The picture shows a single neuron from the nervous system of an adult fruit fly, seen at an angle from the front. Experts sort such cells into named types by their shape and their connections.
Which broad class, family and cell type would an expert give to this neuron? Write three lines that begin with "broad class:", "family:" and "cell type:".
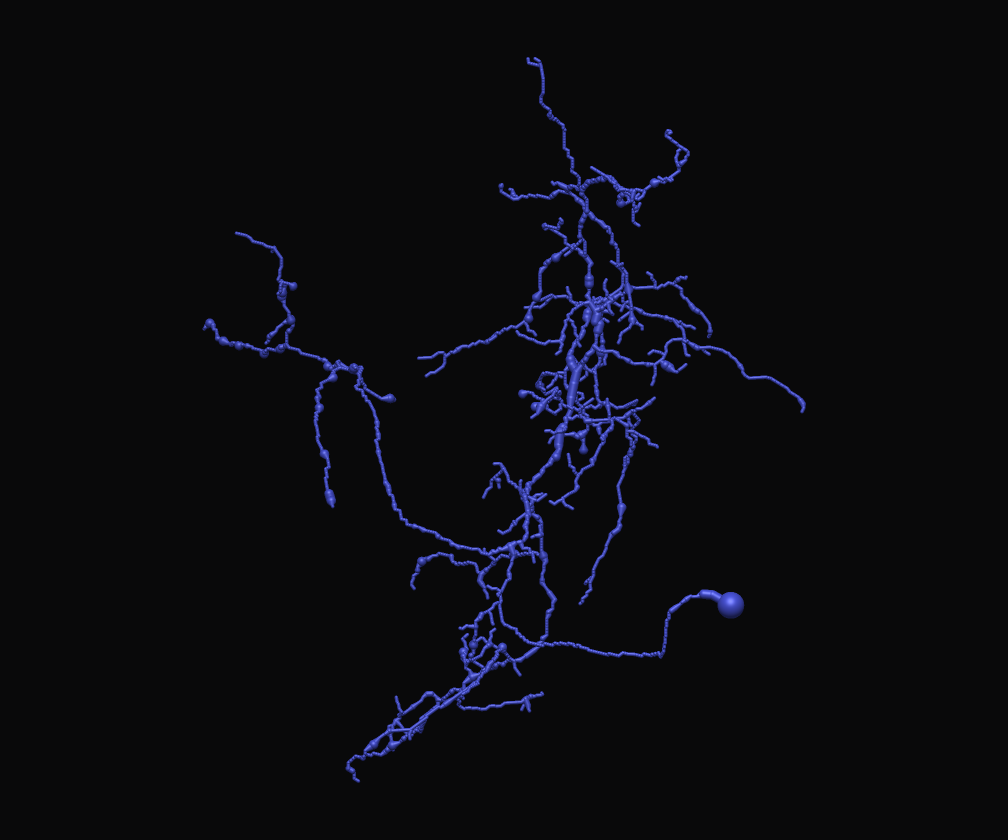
broad class: central-brain intrinsic neuron
family: hemilineage VLPl2_medial
cell type: AVLP188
